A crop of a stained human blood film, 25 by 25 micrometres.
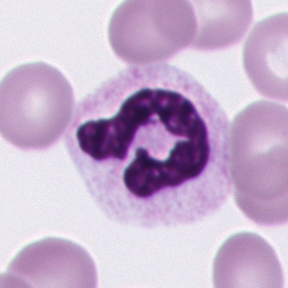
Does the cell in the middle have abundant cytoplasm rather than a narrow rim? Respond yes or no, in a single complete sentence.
Yes, what surrounds the nucleus is a broad expanse of cytoplasm.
